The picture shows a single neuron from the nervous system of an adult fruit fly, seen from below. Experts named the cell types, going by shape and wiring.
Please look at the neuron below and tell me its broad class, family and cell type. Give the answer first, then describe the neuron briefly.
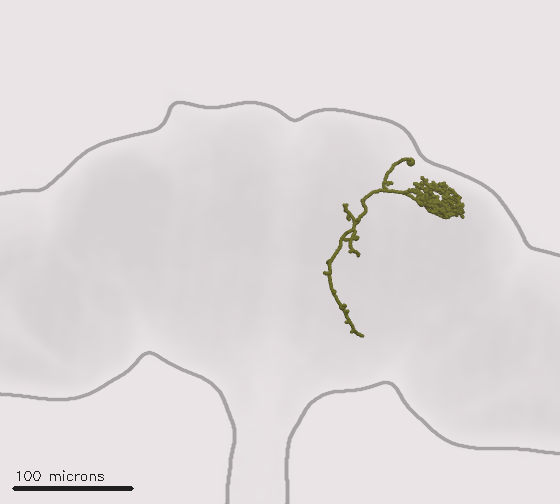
It is a central-brain intrinsic neuron. The family is hemilineage CREa2_ventral. It is of cell type AOTU016_b. It lies in the brain. From top to bottom in the picture it spans about 150 microns.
